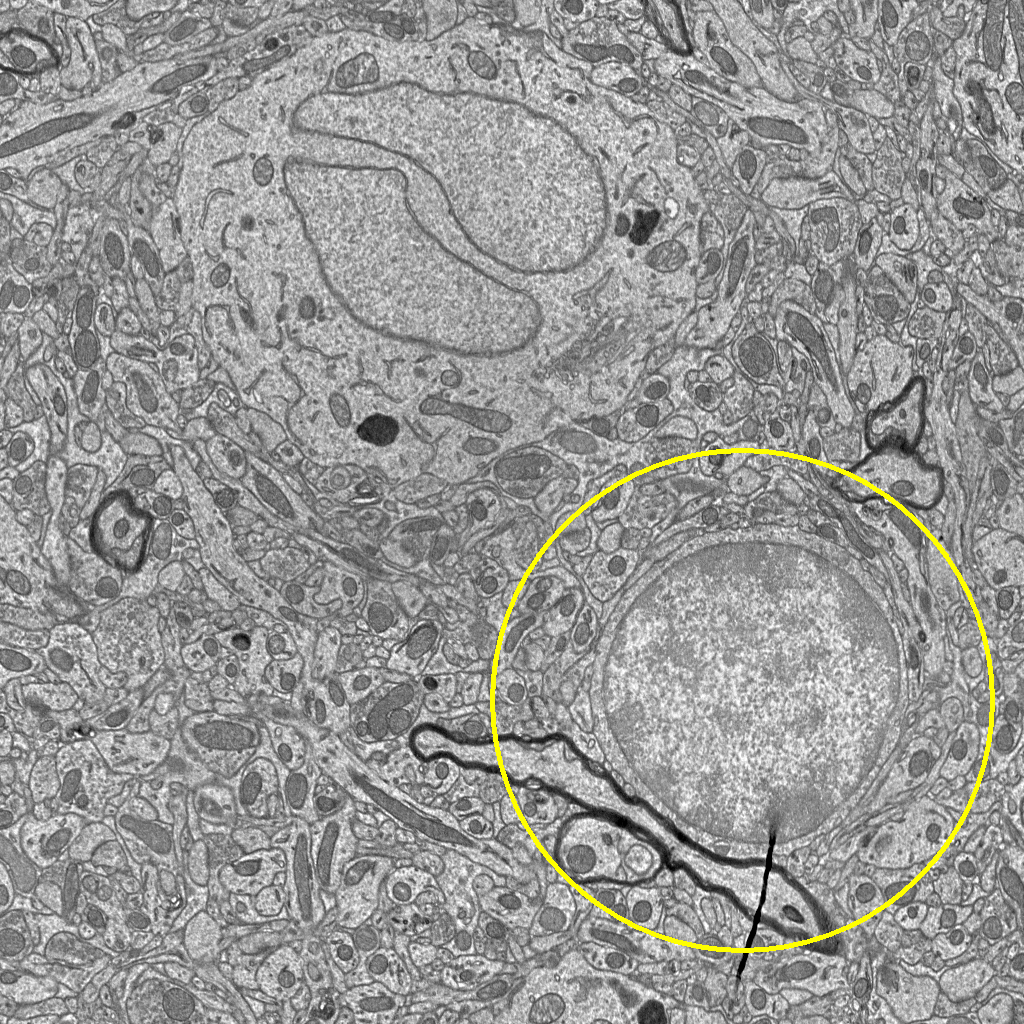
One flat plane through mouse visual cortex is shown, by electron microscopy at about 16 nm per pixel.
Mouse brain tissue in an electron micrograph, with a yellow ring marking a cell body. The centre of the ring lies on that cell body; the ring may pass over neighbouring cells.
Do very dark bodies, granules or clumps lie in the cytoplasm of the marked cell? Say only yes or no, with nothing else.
No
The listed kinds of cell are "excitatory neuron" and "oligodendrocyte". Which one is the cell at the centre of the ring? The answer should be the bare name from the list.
oligodendrocyte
